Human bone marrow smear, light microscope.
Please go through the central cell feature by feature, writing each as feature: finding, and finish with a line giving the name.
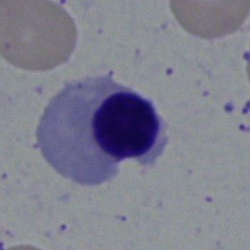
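Nucleus: off-centre, toward the right side of the cell
Nucleoli: none seen
Cytoplasm: abundant, pale grey-blue
Granules: none in the cytoplasm
Name: erythroblast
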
